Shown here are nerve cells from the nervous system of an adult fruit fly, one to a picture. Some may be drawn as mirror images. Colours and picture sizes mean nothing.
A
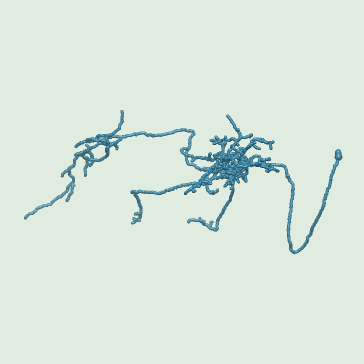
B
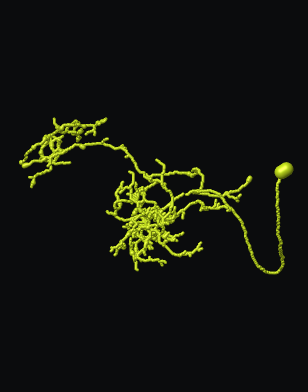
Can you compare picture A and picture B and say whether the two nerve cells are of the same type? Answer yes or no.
no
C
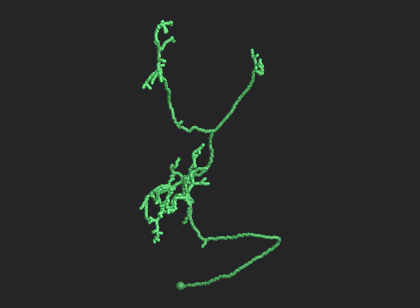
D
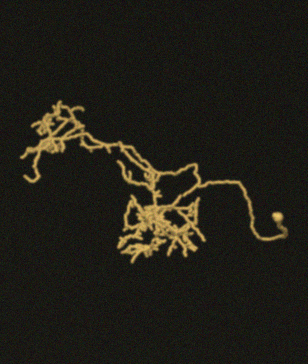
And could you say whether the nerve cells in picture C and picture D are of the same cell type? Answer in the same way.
yes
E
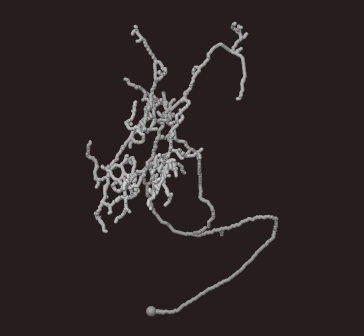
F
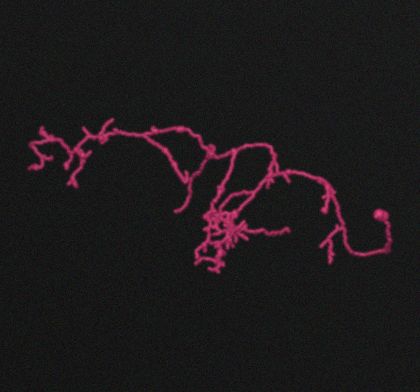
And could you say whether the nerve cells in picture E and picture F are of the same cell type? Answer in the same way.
no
